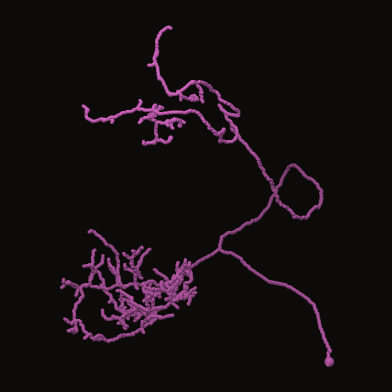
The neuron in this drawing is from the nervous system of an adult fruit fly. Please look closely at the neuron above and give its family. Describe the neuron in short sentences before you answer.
The cell body can be seen at the lower right of the picture. Dozens of branch ends can be seen. This is a central-brain intrinsic neuron. The family is hemilineage VLPl2_posterior.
